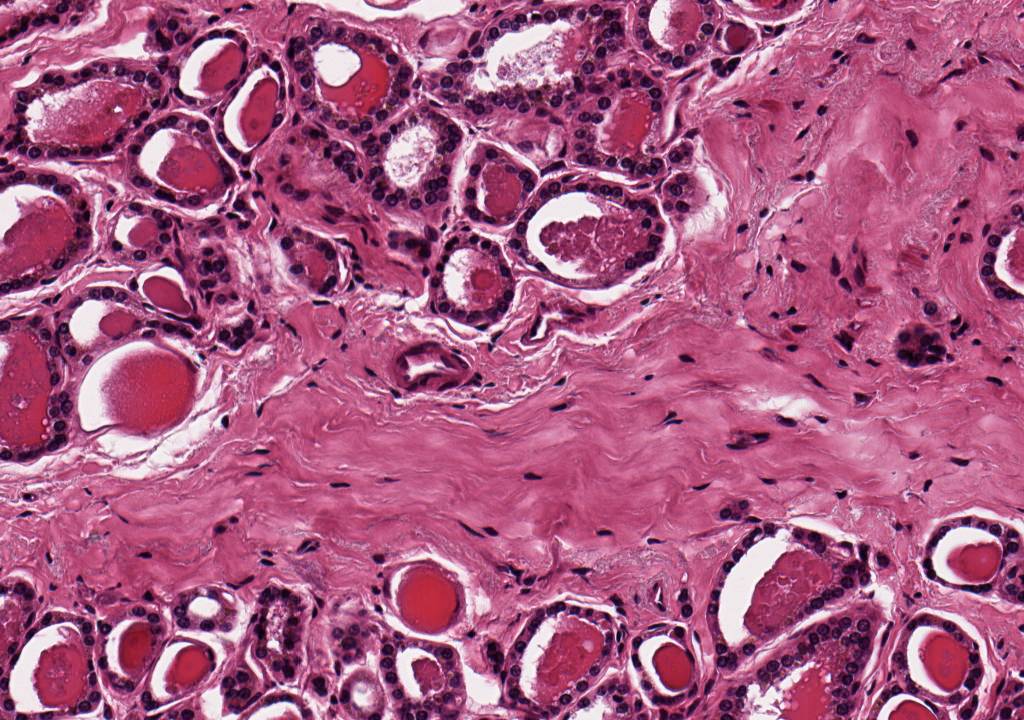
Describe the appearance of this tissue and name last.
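Band: dense fibrous tissue crossing the middle from left to right, separating packed round units above from those below. Units: small round to oval closed follicles, each with a central lumen, lined by a single layer of cuboidal cells with round, dark nuclei. Name: thyroid.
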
